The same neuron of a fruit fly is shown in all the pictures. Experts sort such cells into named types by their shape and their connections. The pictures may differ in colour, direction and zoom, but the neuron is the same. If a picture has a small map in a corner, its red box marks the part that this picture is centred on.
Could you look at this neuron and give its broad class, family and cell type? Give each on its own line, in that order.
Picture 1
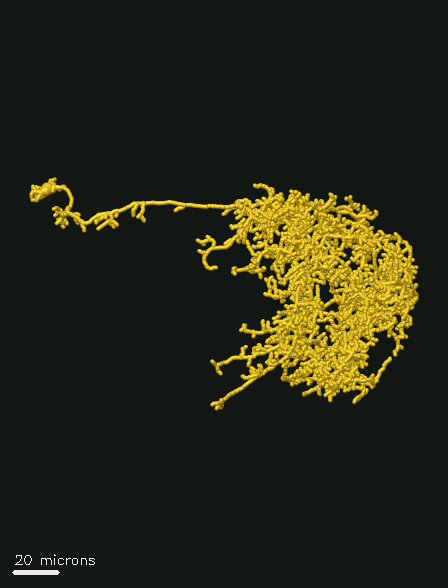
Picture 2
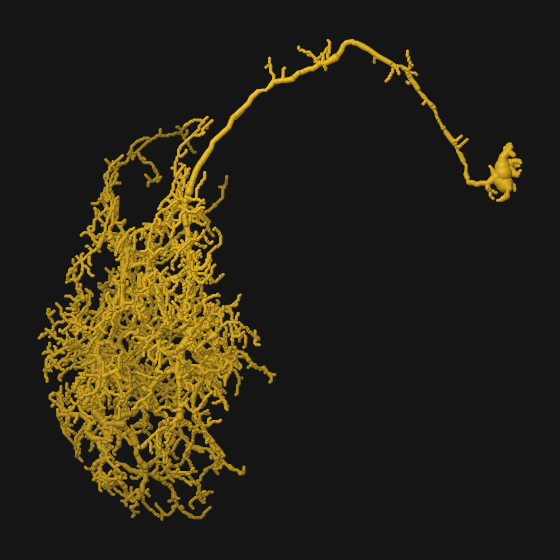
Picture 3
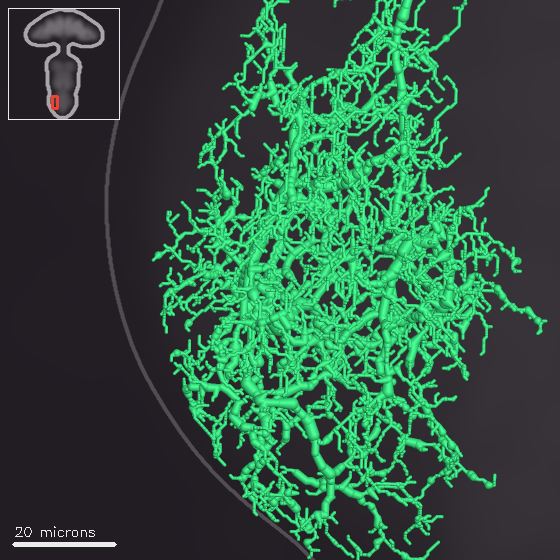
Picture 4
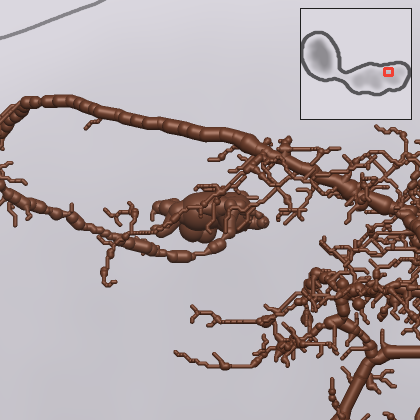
nerve-cord intrinsic neuron
hemilineage 19B
IN19B003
